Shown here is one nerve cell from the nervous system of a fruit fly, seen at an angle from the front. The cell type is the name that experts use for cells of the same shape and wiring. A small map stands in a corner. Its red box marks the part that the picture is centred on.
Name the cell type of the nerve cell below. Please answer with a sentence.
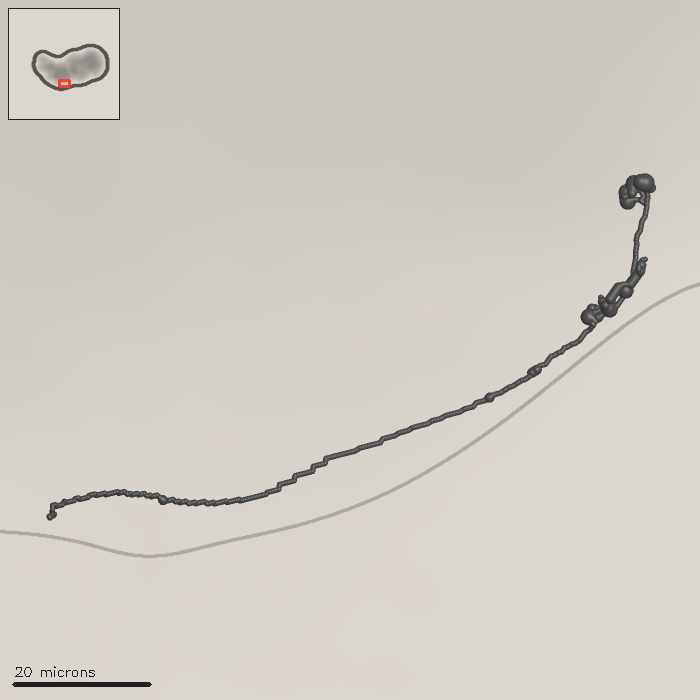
The cell type is L5.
